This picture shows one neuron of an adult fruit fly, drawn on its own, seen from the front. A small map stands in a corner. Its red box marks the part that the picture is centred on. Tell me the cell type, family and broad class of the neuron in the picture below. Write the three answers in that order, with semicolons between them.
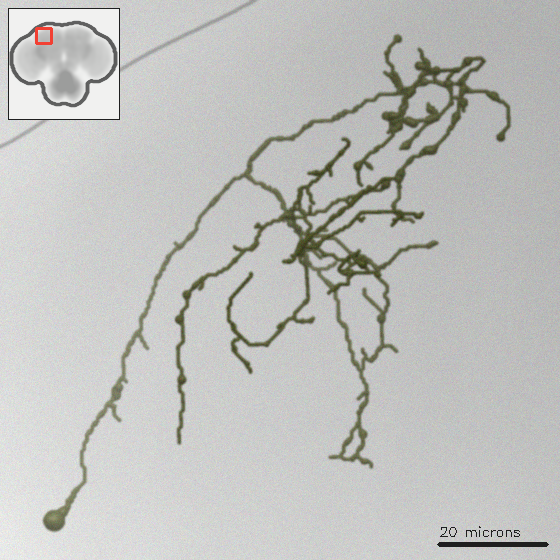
CB1987; hemilineage SLPpl3; central-brain intrinsic neuron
